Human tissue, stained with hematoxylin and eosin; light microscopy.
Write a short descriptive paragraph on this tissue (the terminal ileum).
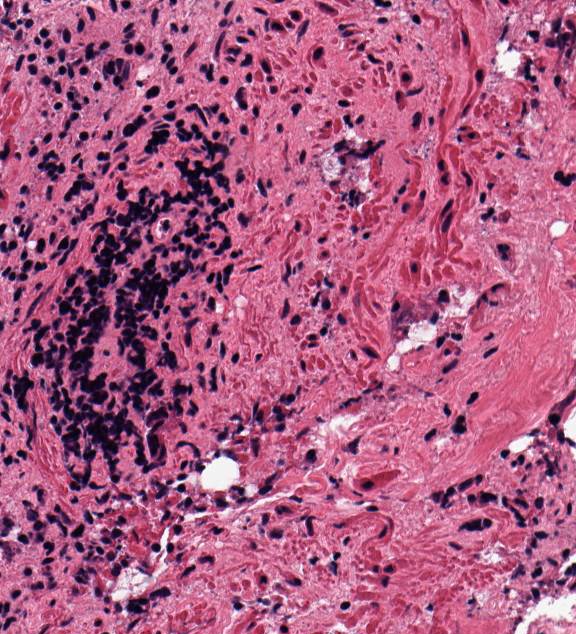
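On the left I see a dense cluster of dark-staining nuclei, small, very dark and crowded, with scant cytoplasm around them; most of the rest is pink fibrous tissue. Through the central pink stroma, elongated dark nuclei lie scattered singly. In the right half, the collagen bundles curve in wavy strands rather than straight parallel lines.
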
